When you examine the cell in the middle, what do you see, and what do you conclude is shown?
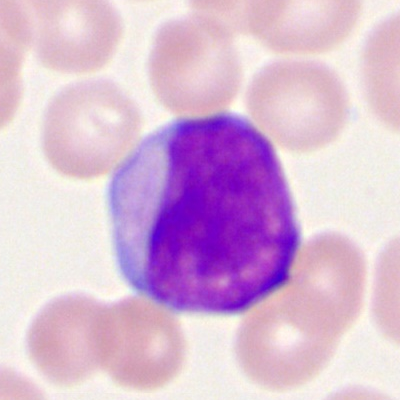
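The chromatin stains dark purple, with small paler patches scattered through it. On the left side of the cell, the cytoplasm forms a pale blue crescent. It shows neither granules nor vacuoles. This cell is a myeloblast.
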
